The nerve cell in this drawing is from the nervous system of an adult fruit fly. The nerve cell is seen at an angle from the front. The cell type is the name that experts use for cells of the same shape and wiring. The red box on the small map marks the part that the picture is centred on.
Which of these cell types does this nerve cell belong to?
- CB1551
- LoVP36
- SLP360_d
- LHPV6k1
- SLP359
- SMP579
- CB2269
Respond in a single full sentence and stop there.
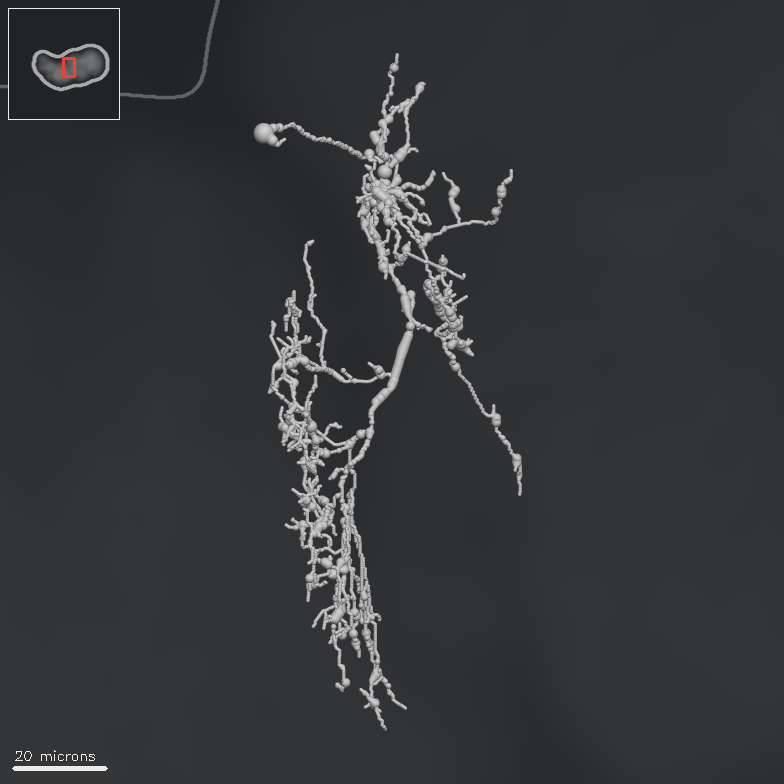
This nerve cell is typed as LoVP36.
